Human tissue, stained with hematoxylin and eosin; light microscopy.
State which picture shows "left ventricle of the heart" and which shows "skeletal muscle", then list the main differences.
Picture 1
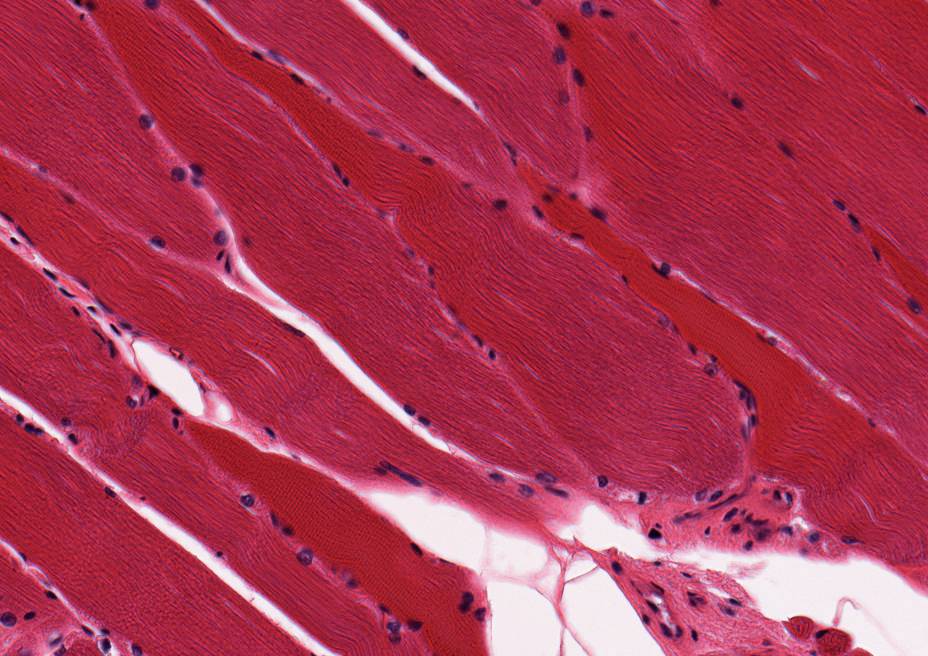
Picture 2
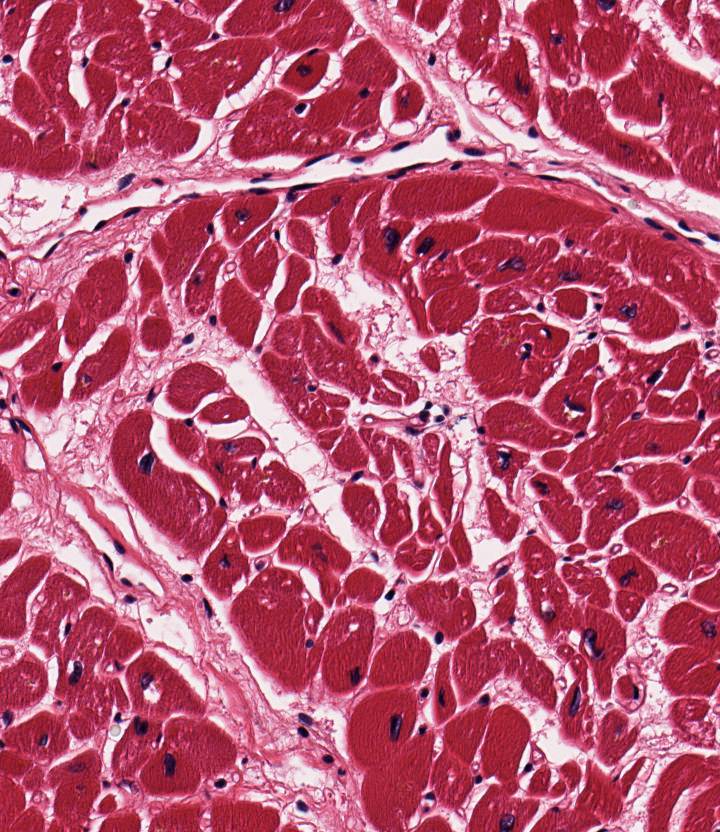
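Picture 1: skeletal muscle; picture 2: left ventricle of the heart. Arrangement: picture 1 has long parallel fibres cut lengthwise, running diagonally from upper left to lower right; picture 2 groups its fibres into bundles separated by pale strands of loose connective tissue. Cytoplasm: deep red with fine lengthwise fibrillar lines in picture 1, deeply and evenly eosinophilic in picture 2. Nuclei: where one is visible in picture 2, each fibre profile has a single central nucleus, and small dark nuclei of interstitial cells lie between the fibres.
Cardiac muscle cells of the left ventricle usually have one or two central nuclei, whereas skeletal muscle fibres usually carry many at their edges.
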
